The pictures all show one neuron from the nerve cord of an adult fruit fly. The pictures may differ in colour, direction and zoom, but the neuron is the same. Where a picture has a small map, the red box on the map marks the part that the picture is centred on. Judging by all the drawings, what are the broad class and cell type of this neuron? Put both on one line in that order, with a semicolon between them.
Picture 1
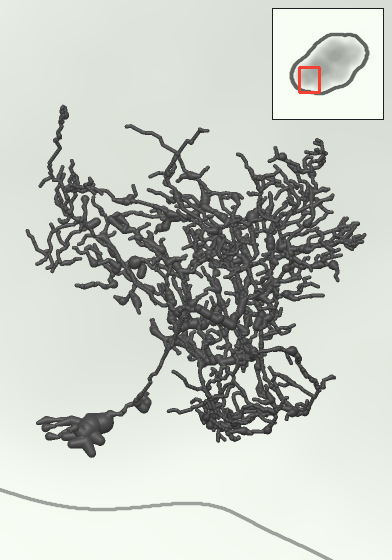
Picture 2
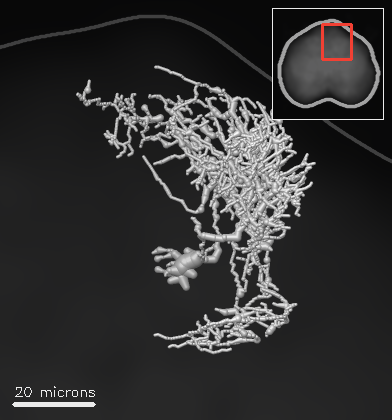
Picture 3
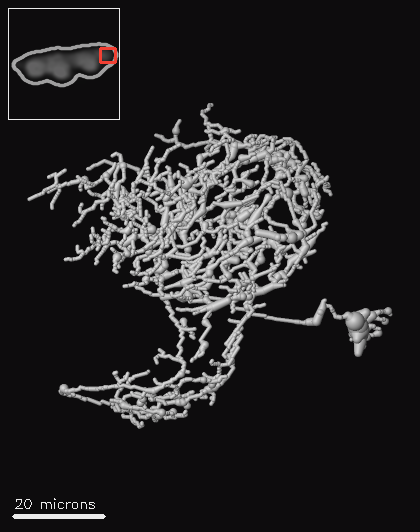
nerve-cord intrinsic neuron; INXXX271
